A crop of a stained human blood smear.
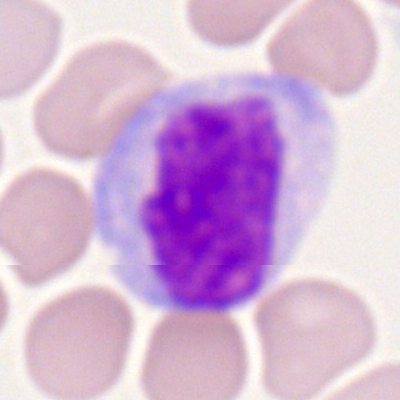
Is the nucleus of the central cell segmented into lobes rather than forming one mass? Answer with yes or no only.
No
